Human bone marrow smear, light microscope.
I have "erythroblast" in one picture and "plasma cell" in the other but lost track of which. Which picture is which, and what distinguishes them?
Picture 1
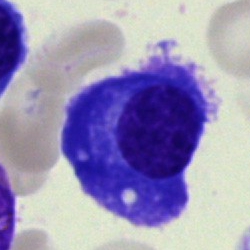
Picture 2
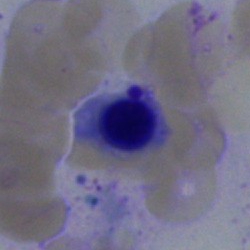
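Picture 1 shows a plasma cell, and picture 2 shows an erythroblast. Cytoplasm first: in picture 1 it is abundant and stains deep blue, with a paler zone beside the nucleus on its left.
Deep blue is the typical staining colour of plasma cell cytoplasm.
In picture 2 the cytoplasm reaches farther on the left side of the nucleus than on the right. Granules next: neither cell shows any in its cytoplasm. Chromatin: in picture 2 it is uniformly dense and very dark, with no visible internal pattern and no nucleoli.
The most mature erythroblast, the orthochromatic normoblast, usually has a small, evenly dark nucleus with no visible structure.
A small round dark body also sits at the top edge of the nucleus in picture 2. Border: the upper right edge of the cell in picture 1 carries a ragged fringe of small purple blebs, and pale unnucleated red cells lie against its upper left side.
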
